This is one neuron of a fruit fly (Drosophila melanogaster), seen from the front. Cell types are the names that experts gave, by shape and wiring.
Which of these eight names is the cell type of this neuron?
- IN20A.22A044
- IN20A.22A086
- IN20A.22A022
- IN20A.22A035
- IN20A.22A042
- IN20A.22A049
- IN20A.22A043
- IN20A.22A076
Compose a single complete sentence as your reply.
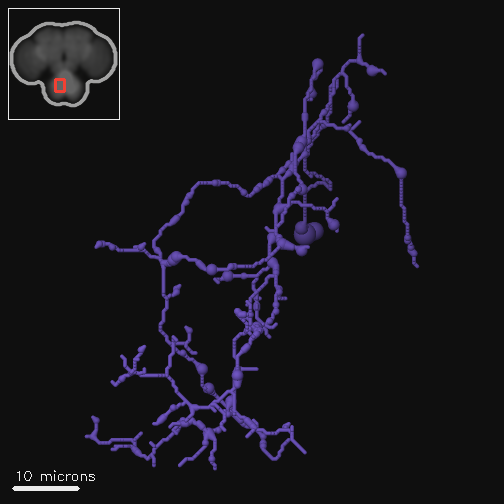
The neuron has IN20A.22A086 as its cell type.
